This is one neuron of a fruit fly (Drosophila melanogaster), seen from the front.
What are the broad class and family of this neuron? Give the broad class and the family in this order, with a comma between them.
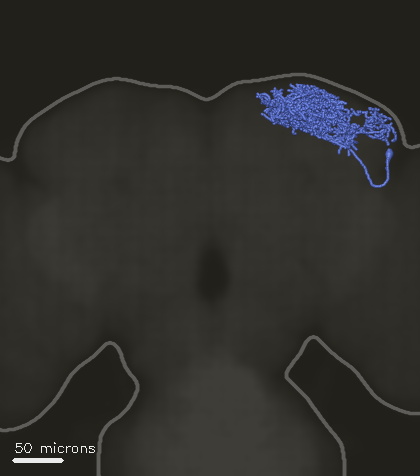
central-brain intrinsic neuron, LHCENT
